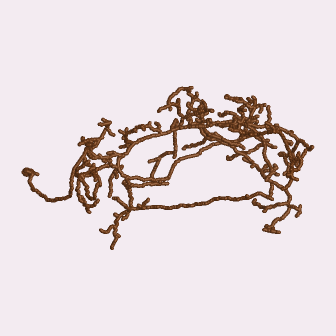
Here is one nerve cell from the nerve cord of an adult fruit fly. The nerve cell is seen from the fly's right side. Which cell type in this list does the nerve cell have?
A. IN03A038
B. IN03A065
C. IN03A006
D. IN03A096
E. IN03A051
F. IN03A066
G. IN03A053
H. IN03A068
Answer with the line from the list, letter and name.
F. IN03A066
